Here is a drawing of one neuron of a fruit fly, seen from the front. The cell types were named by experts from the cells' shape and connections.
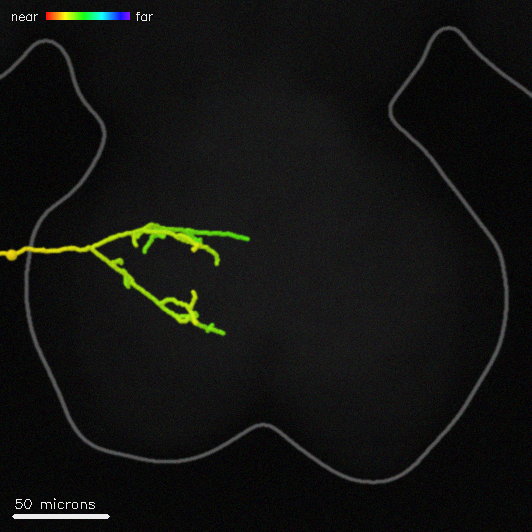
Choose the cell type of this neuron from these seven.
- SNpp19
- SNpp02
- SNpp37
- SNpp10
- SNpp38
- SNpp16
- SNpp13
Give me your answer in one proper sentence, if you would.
Within the cell type SNpp10 sits this neuron.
